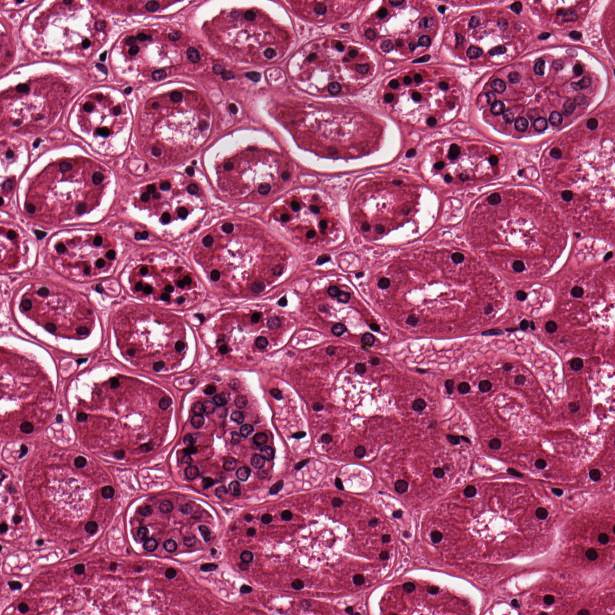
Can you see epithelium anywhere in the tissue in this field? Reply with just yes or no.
Yes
